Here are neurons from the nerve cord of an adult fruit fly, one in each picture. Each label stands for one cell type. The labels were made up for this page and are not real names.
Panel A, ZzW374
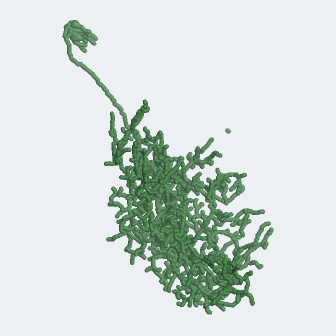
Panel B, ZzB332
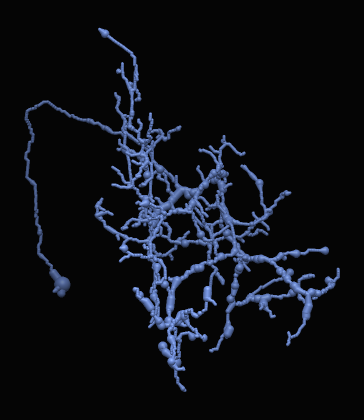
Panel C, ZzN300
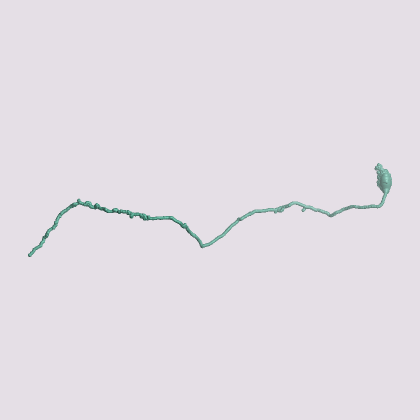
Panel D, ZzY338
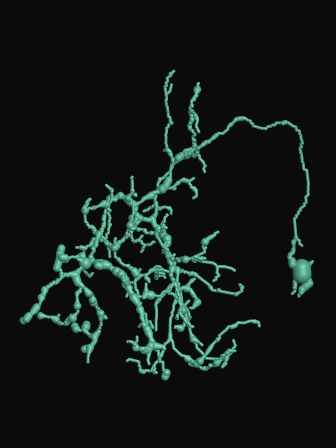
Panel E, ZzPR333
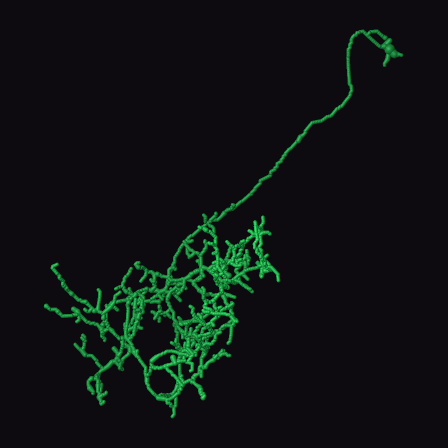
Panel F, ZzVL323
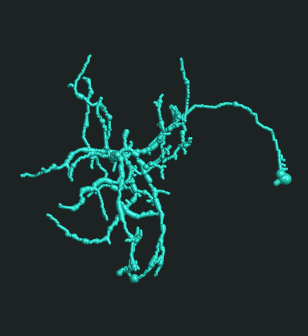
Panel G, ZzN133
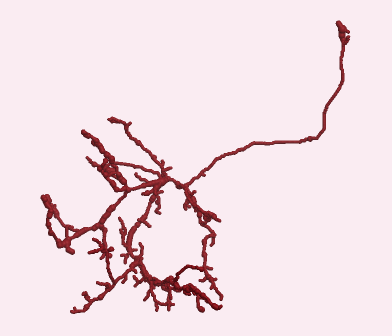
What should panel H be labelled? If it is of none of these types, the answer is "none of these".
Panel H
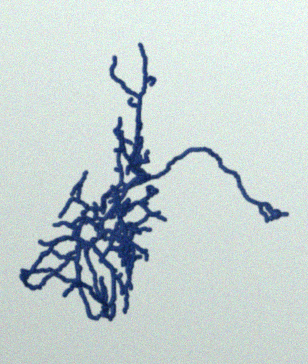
ZzB332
